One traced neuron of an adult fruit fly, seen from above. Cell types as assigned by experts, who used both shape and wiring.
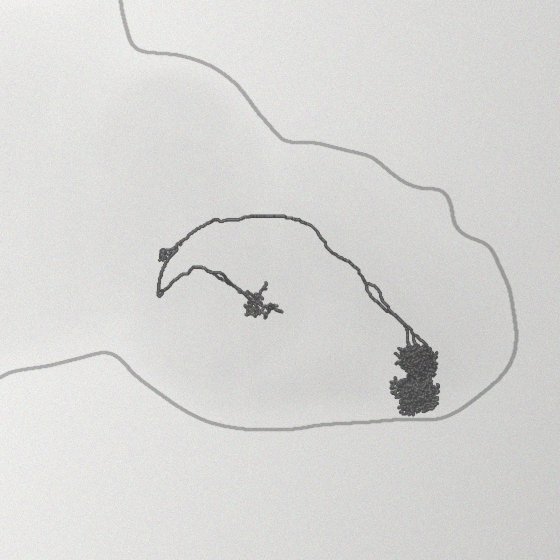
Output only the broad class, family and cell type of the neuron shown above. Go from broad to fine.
optic-lobe intrinsic neuron; MeLo; MeLo9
